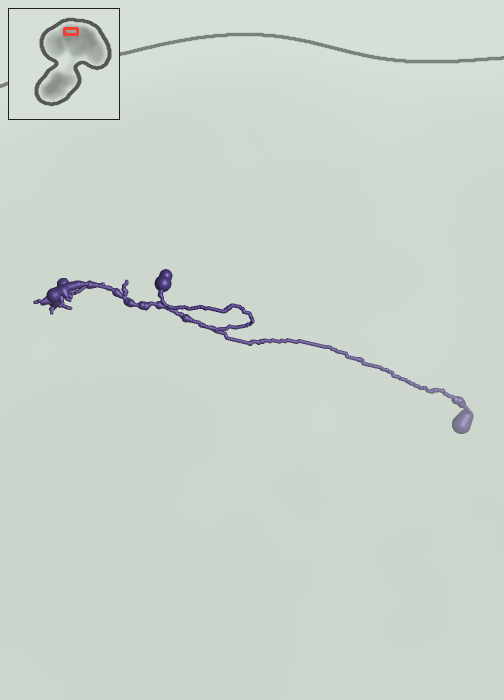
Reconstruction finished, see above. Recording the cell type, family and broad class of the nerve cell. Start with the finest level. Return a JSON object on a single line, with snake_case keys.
{"cell_type": "TuBu10", "family": "hemilineage AOTUv3_dorsal", "broad_class": "central-brain intrinsic neuron"}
